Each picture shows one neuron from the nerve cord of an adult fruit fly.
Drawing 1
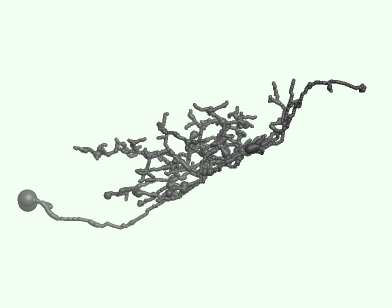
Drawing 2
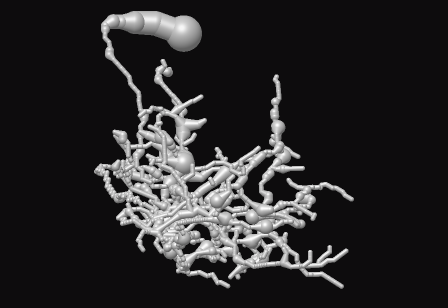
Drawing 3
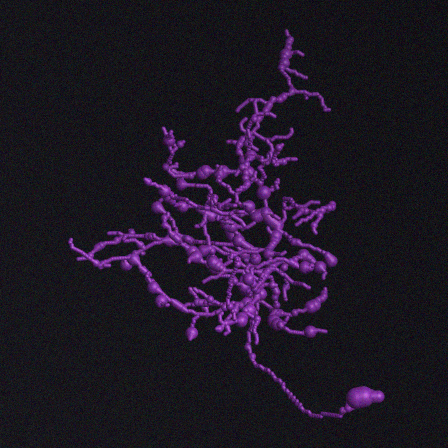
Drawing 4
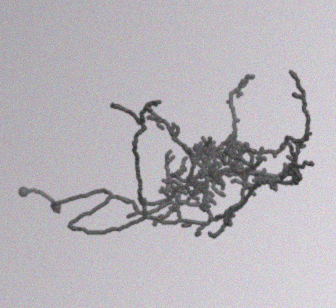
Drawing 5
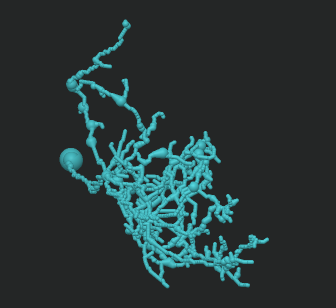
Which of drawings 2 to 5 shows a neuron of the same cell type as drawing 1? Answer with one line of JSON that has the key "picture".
{"picture": 2}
